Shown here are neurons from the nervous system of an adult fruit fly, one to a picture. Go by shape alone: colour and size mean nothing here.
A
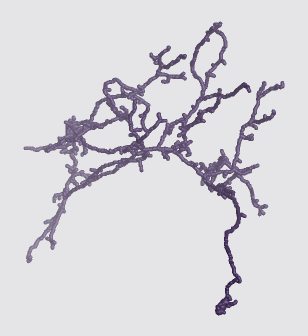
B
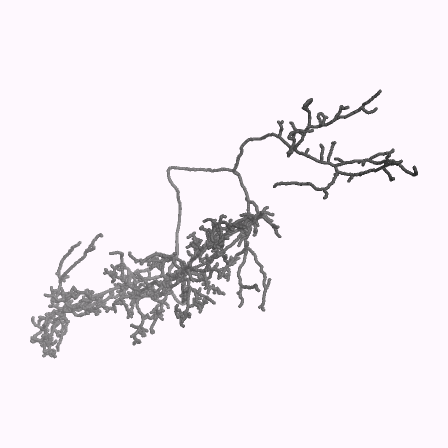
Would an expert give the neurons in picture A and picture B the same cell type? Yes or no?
no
